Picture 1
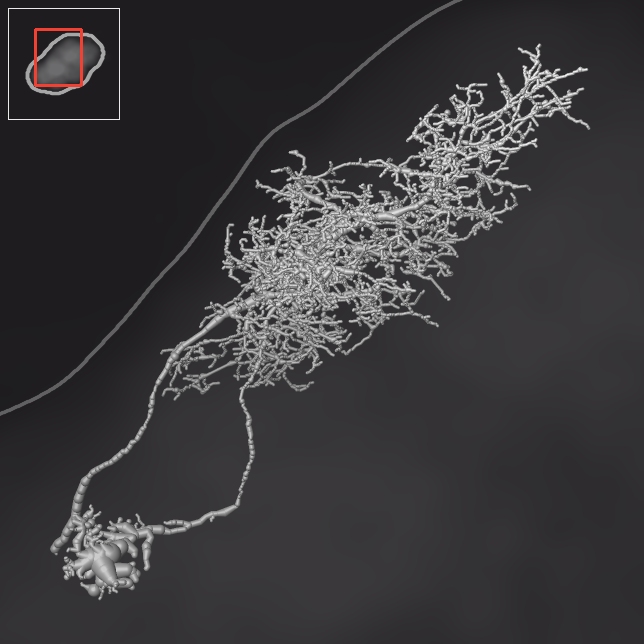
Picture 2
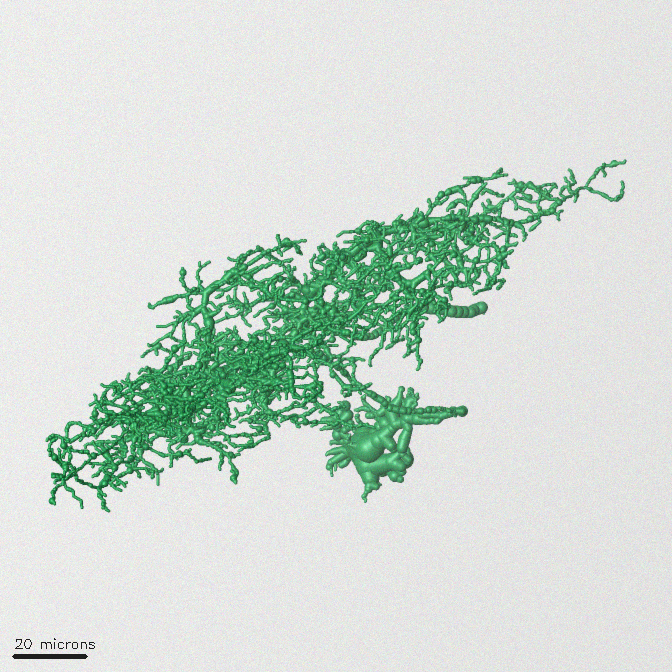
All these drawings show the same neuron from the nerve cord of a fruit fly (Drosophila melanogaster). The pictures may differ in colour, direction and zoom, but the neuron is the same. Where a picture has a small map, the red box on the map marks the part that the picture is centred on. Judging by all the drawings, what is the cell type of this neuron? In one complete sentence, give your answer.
This neuron is recognized as the cell type hg4 MN.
